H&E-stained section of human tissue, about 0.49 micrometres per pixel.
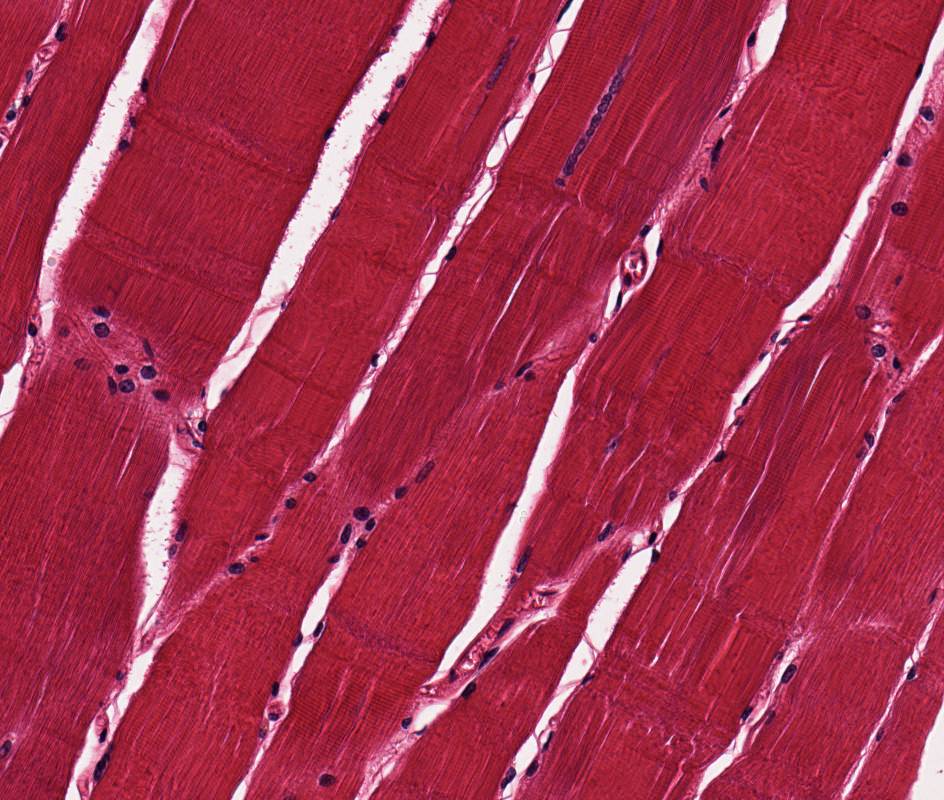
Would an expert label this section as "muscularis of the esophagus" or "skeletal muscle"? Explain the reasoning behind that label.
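This is skeletal muscle, not muscularis of the esophagus. First check: fine cross-striations run across the fibre width.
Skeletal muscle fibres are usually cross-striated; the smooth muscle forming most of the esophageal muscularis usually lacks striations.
Second check: fibre nuclei are small, dark, flattened and sit at the fibre edges.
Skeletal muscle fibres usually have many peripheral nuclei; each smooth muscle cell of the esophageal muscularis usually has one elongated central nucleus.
Fibres also lie side by side, unbranched, with deep red cytoplasm throughout.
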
